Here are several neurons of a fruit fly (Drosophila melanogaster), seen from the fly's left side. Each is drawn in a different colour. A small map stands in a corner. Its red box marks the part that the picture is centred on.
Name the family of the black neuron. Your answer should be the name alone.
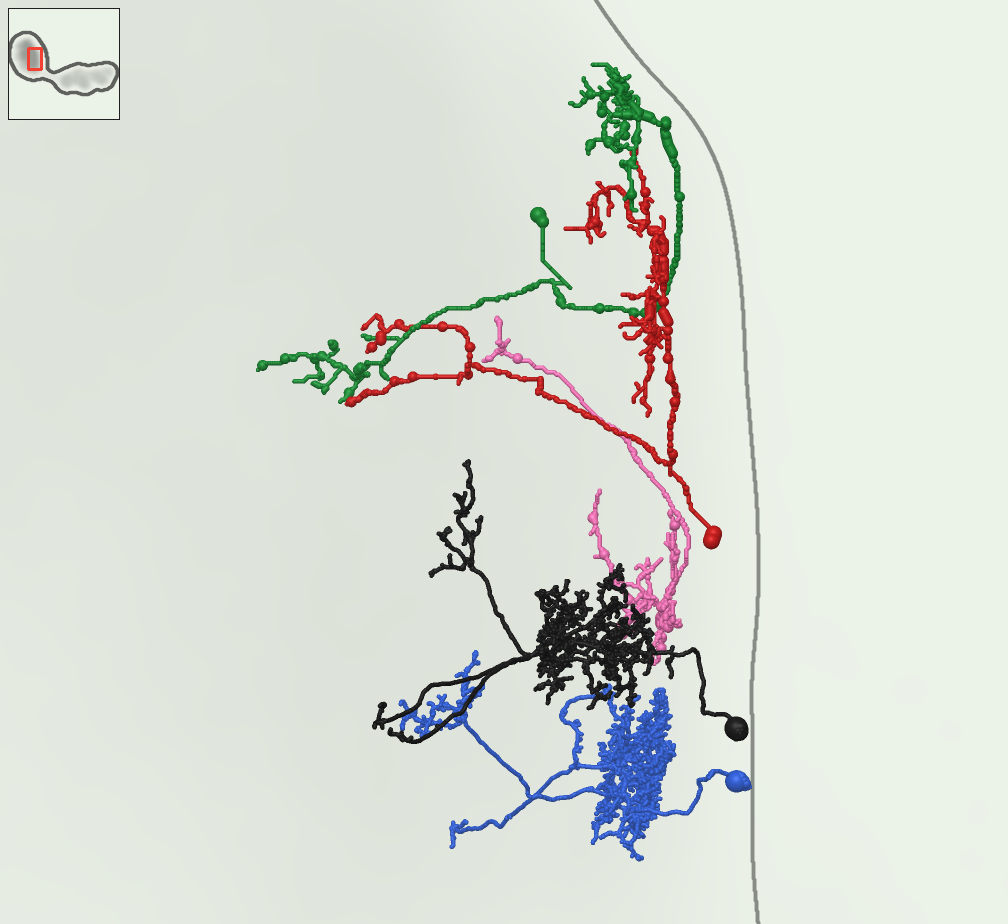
Y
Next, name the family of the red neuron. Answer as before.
LLPC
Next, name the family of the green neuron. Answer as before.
LPC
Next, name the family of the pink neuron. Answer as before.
LPC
